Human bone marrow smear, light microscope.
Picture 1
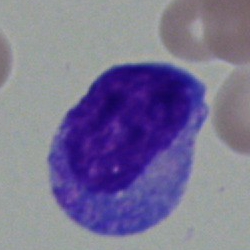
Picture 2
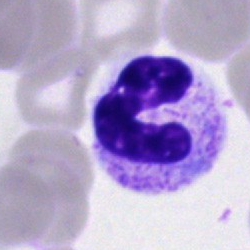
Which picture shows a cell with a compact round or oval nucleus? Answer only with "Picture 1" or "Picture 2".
Picture 1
